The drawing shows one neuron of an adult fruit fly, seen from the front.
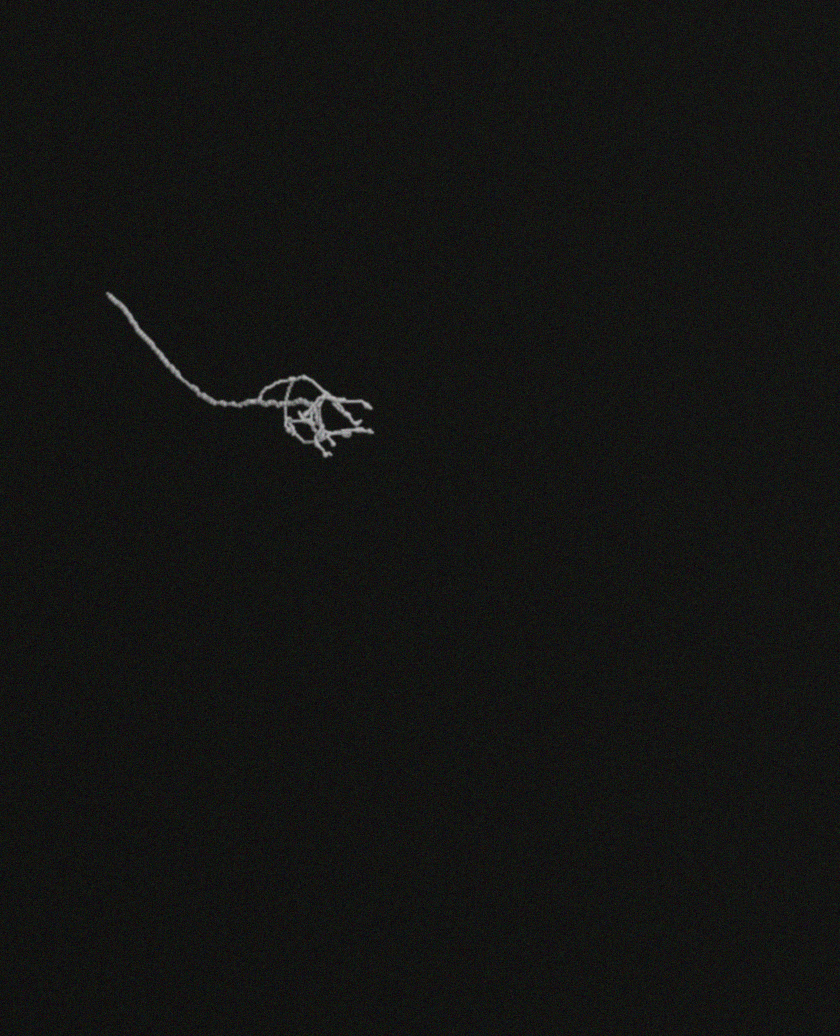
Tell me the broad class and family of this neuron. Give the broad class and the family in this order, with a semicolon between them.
sensory neuron entering the nerve cord; class mechanosensory proprioceptive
